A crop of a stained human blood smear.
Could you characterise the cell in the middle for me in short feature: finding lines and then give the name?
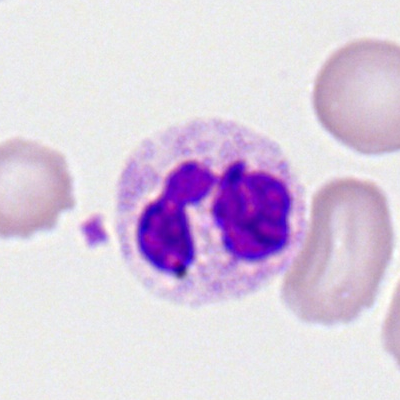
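Outline: roughly round
Nucleus: two main lobes, one left, one right
Nucleoli: none visible
Cytoplasm: filled with fine, small lilac granules
Name: segmented neutrophil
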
